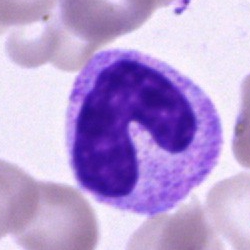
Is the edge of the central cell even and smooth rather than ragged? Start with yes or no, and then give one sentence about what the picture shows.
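Yes. The cell outline is smooth and roughly round.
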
